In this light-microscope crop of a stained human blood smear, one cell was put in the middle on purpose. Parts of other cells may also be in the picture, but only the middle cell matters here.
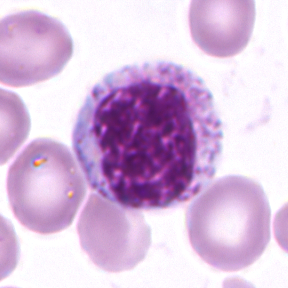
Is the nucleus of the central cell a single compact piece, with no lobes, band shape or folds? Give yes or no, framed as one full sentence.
Yes, the nucleus is neither lobed nor folded but one compact round, oval or kidney-shaped mass.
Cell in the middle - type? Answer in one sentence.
The crop shows a metamyelocyte in its centre.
